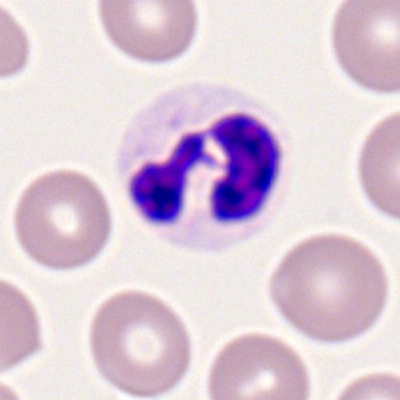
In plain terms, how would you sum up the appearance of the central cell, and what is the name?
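The largest lobe of the nucleus sits on the right side of the cell. No nucleoli are visible within the nucleus. The cytoplasm is abundant and pale pinkish-lilac, without coarse orange-red granules. This cell is a segmented neutrophil.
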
